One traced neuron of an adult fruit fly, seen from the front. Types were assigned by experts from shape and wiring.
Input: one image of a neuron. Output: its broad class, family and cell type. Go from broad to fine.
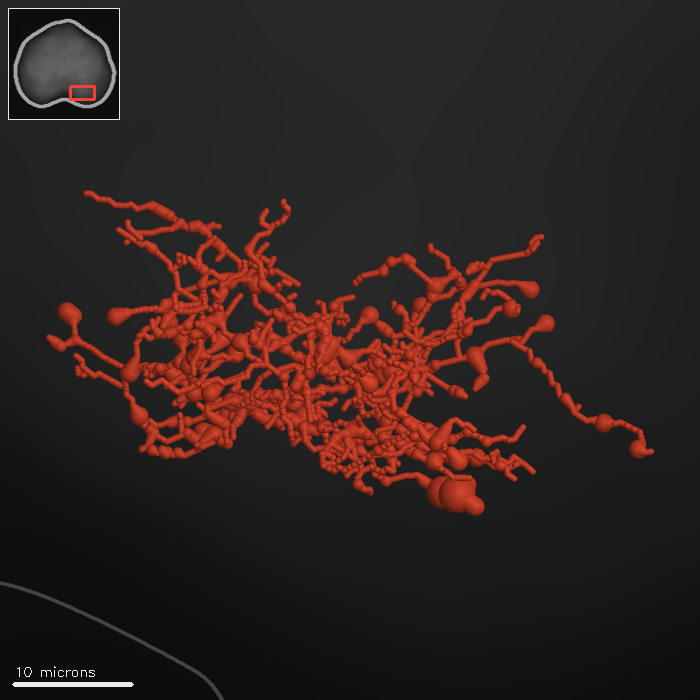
nerve-cord intrinsic neuron; hemilineage 01B; IN01B099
